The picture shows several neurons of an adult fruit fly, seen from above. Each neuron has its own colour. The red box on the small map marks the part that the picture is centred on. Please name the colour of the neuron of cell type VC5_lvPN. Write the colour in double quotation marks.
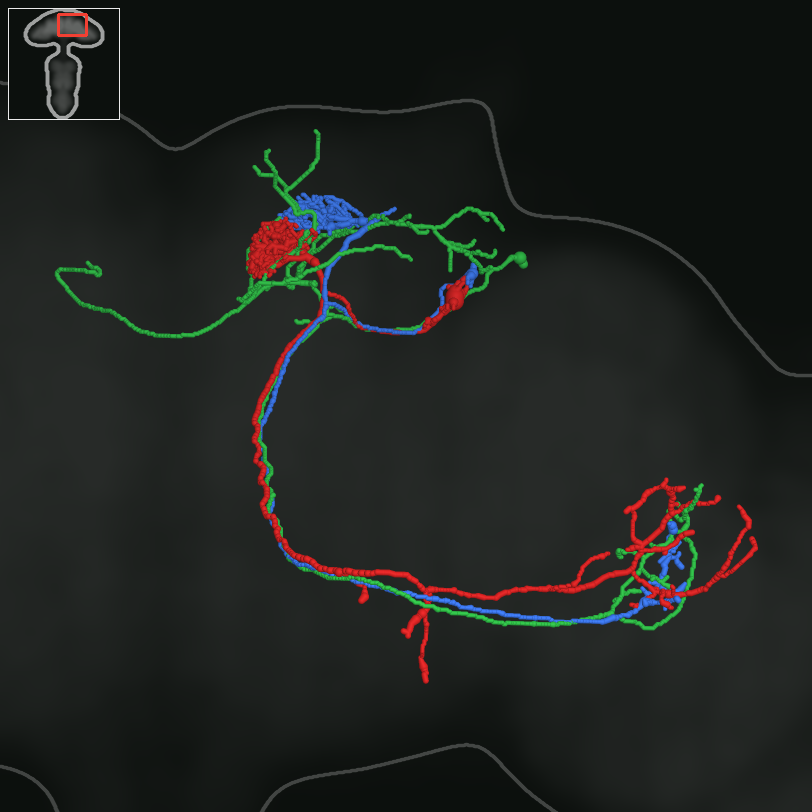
"red"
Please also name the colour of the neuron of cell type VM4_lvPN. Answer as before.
"blue"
